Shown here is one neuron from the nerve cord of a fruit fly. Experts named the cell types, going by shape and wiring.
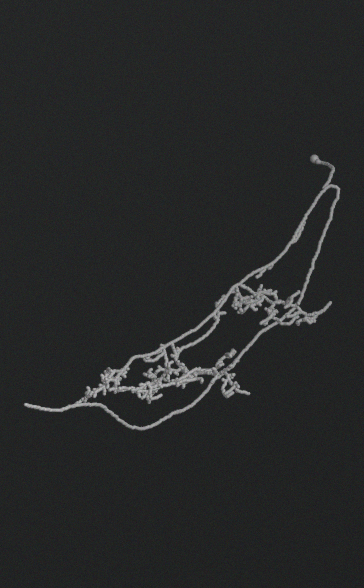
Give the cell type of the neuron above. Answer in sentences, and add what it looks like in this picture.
Its cell type is ANXXX098. This is an ascending neuron. In this view it is about as wide as it is tall.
